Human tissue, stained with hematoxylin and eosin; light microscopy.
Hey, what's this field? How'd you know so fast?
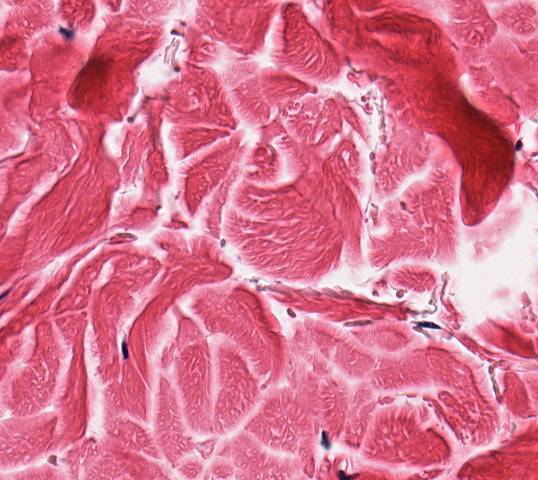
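Chiefly dermis is present in this field. Nuclei are very sparse throughout; the few present are small, dark and elongated, lying in the pale gaps between fibres.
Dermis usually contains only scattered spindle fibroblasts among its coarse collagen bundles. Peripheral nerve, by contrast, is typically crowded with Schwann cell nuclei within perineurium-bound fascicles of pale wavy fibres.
Narrow white clefts separate the fibres as if pulled apart, and no fat cells are seen.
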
